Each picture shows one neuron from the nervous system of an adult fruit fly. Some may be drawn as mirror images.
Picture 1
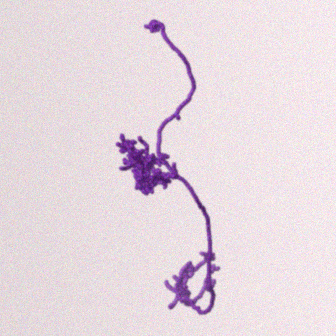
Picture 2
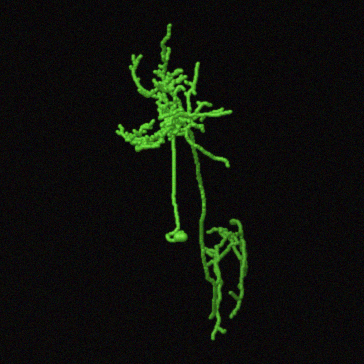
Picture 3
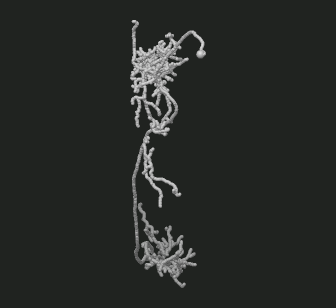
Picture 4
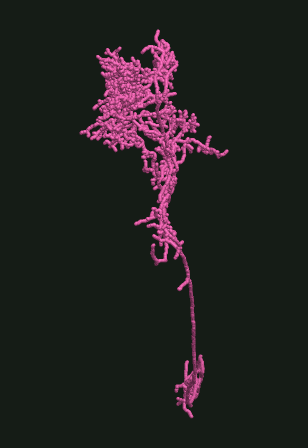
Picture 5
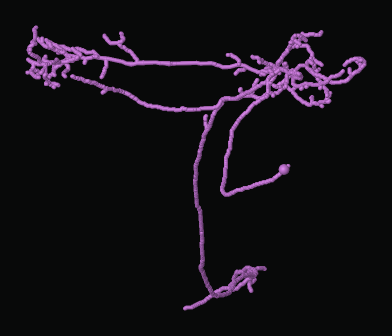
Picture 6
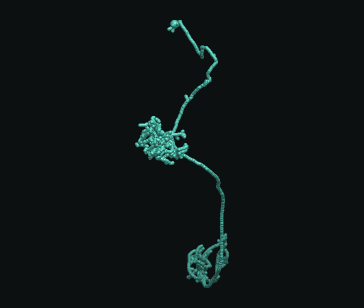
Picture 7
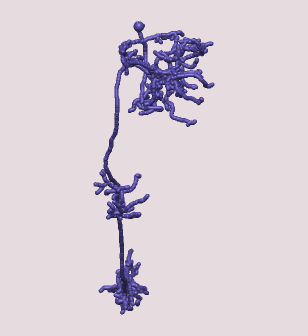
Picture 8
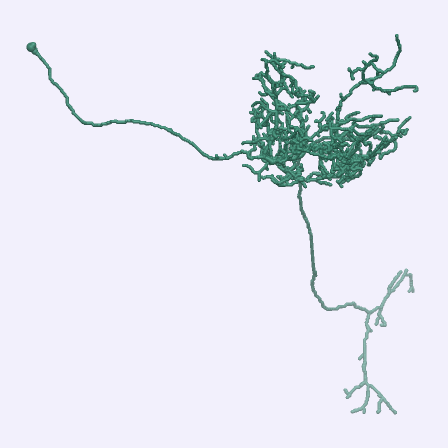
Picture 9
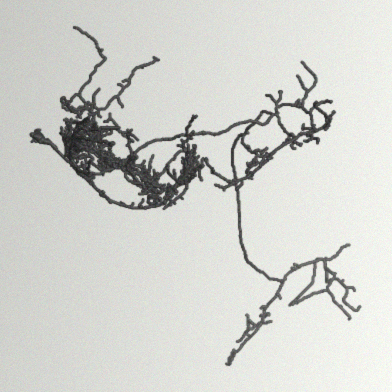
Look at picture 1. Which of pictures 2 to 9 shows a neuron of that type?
Picture 6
